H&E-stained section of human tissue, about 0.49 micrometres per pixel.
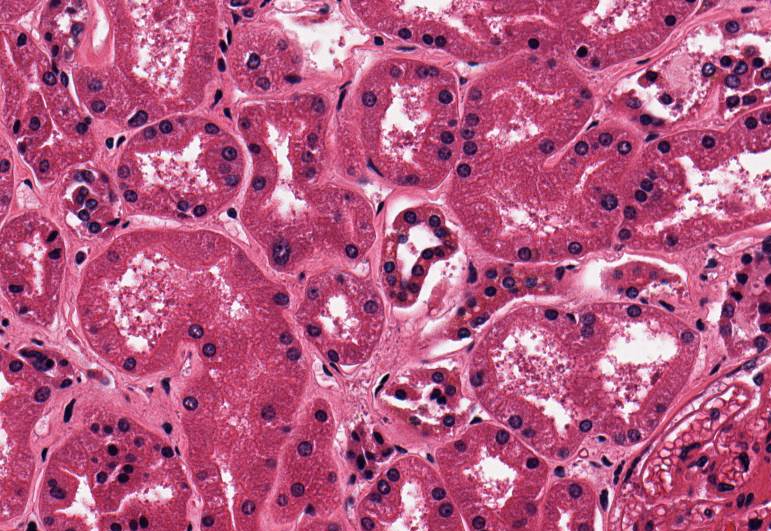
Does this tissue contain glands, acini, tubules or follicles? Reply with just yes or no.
Yes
